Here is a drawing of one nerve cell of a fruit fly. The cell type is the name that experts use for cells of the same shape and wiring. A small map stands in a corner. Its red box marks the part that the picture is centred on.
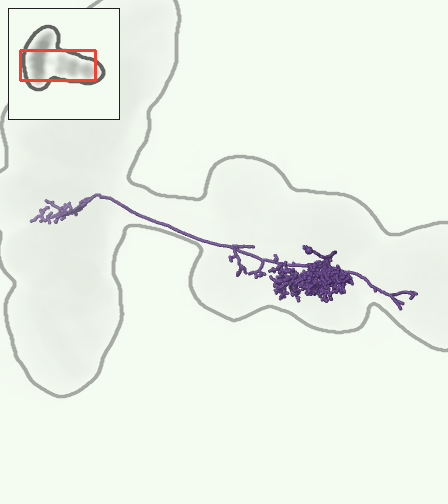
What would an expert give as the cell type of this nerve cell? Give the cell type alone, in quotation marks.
"AN06B007"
